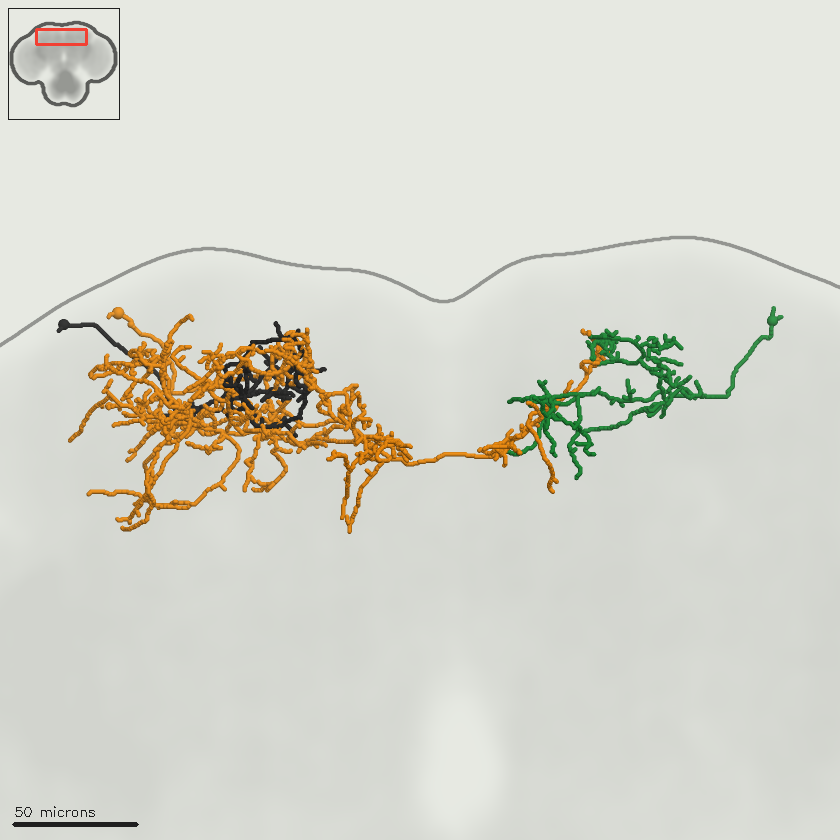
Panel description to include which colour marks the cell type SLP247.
orange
